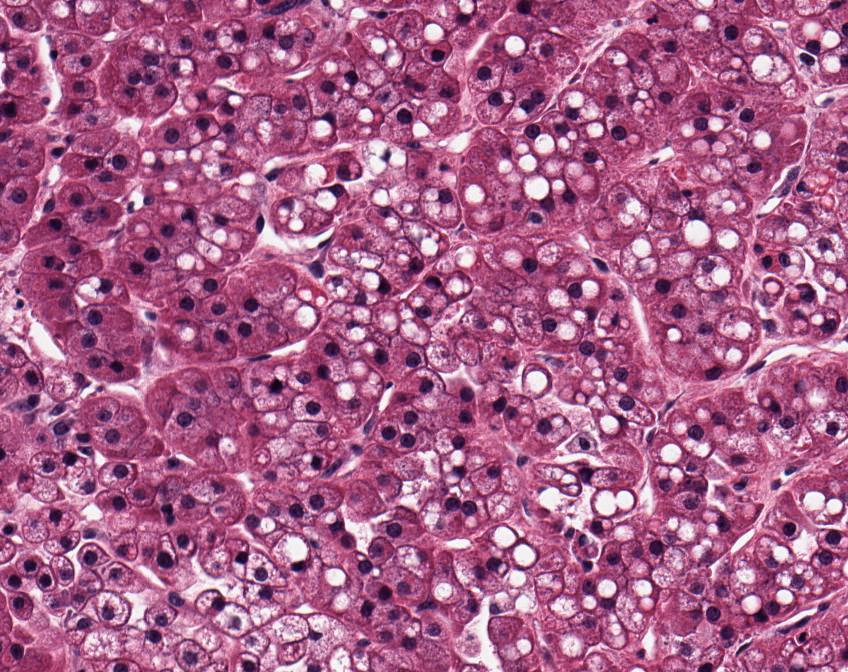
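Adrenal gland, haematoxylin and eosin. Large polygonal cells with abundant pink granular cytoplasm form rounded nests and short cords, separated by thin septa, throughout the field. Many cells hold several small round clear vacuoles; these vacuolated cells are more numerous in the right half than in the left.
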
